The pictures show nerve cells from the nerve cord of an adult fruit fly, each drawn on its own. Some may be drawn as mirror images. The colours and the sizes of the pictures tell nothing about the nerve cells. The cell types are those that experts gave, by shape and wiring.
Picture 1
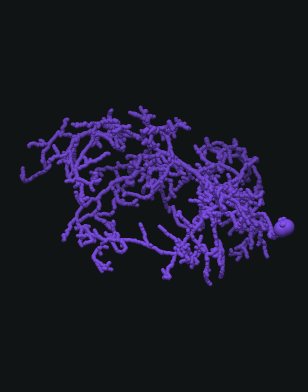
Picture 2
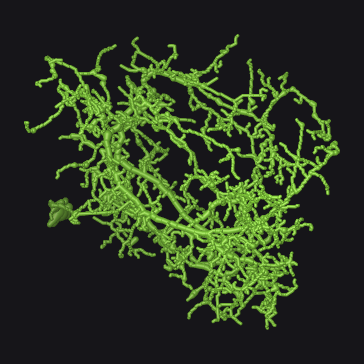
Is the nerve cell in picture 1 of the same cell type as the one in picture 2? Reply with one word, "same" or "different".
different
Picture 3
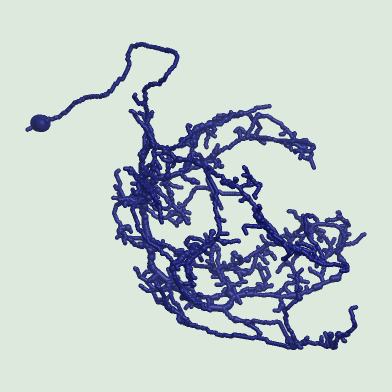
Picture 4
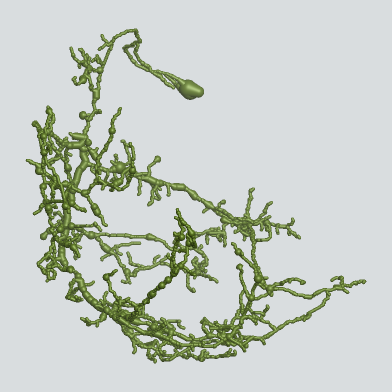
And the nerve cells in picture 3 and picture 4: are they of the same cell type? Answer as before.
same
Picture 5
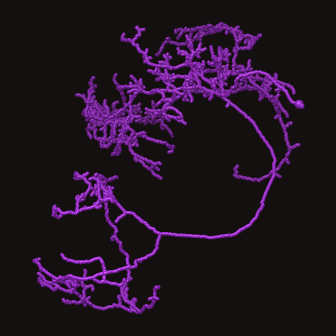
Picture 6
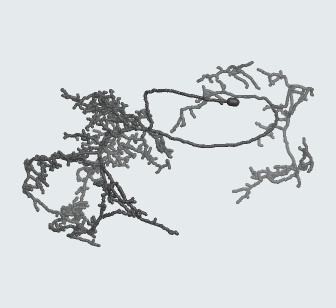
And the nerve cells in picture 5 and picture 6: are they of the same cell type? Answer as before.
same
